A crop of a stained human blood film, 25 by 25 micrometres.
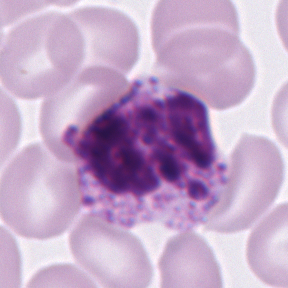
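Basophil, central cell, stained peripheral blood smear. Outline irregular and bumpy, granules standing out at the edge. Nucleus mainly in the upper part of the cell; lower part mostly cytoplasm. Granules overlie the edges of the nucleus, partly blurring its outline. Cytoplasm between granules pale pinkish.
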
